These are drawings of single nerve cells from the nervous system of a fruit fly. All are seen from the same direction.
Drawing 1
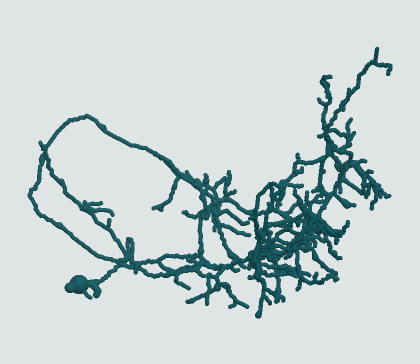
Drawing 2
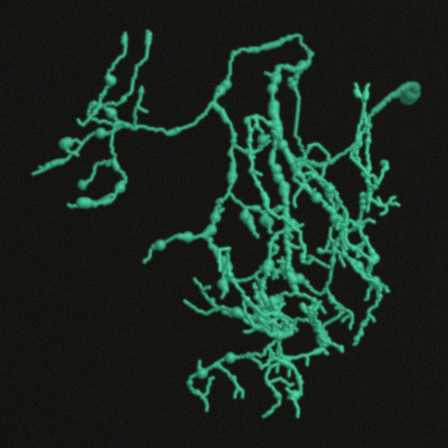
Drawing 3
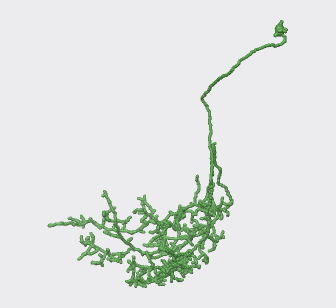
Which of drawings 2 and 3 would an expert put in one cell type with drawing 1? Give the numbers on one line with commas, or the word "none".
none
